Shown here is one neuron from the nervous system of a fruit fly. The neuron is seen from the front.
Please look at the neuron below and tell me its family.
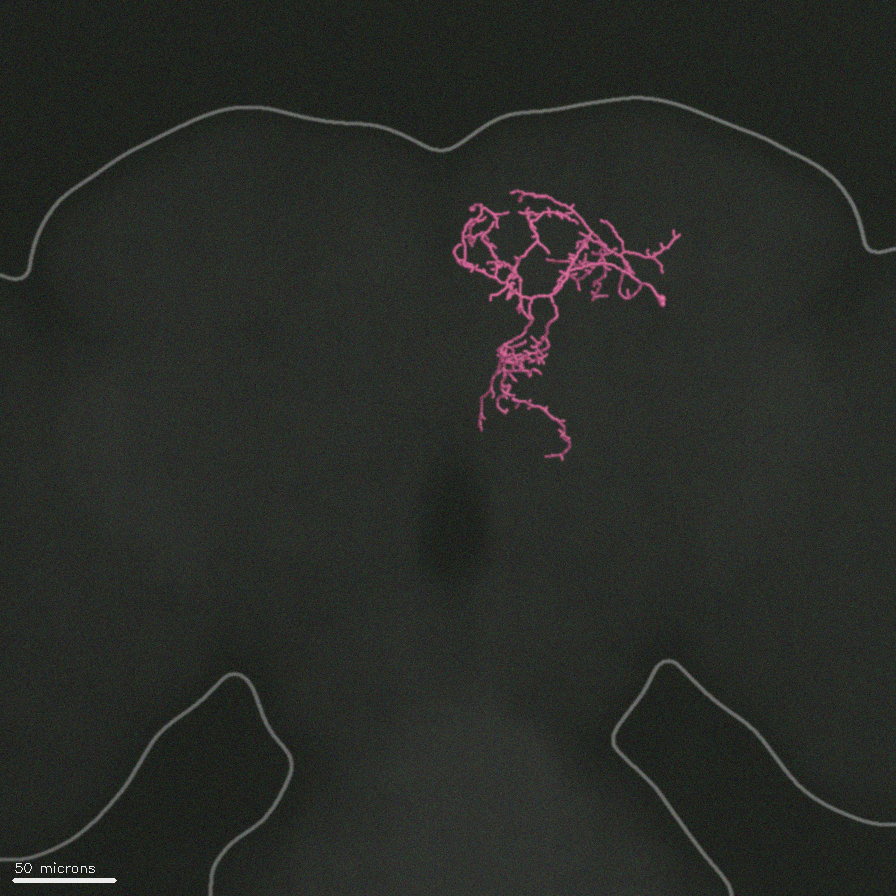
hemilineage AOTUv1_medial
